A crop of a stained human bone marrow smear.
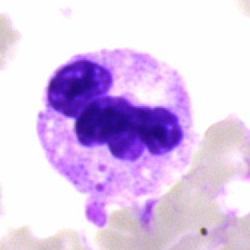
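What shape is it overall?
Roughly round.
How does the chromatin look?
Dark purple and densely clumped.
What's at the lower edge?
A small purple bleb protruding.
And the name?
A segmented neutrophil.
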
